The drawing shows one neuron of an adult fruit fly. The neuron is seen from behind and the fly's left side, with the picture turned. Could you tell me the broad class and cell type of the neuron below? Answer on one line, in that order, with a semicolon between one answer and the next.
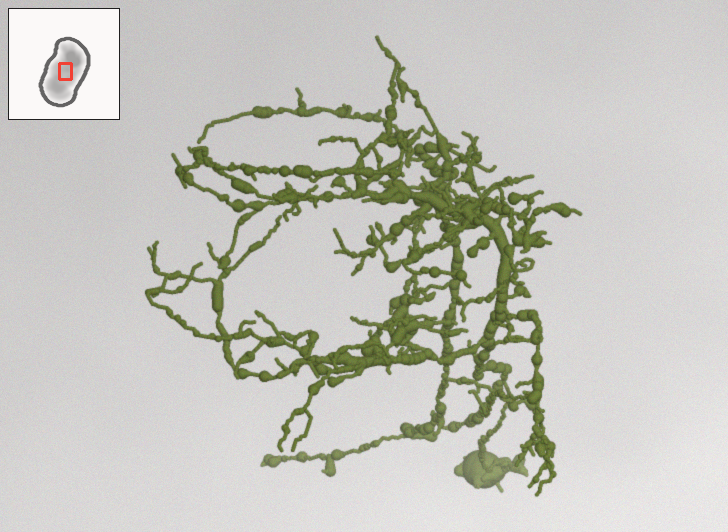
central-brain intrinsic neuron; WED008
